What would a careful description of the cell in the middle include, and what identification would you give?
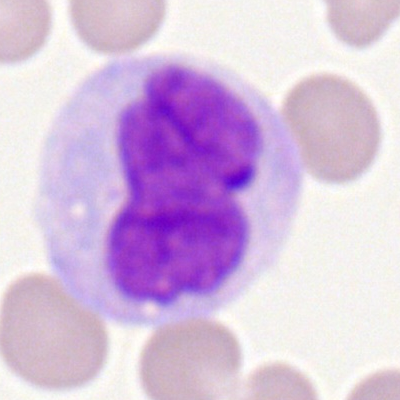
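This cell has a round, smooth outline. Its cytoplasm is pale grey-blue, with a few small clear vacuoles on the left side and no coarse coloured granules. The cell is a monocyte.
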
